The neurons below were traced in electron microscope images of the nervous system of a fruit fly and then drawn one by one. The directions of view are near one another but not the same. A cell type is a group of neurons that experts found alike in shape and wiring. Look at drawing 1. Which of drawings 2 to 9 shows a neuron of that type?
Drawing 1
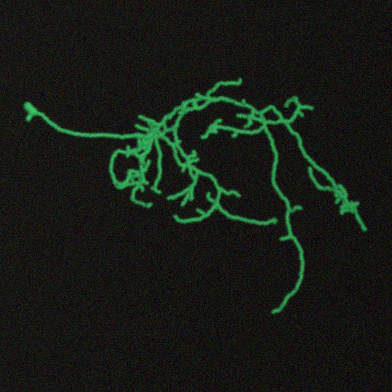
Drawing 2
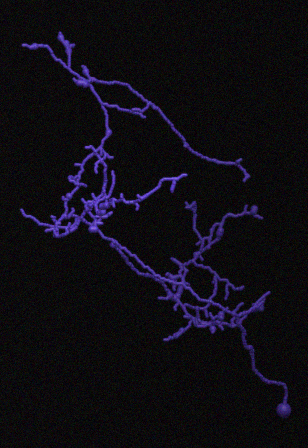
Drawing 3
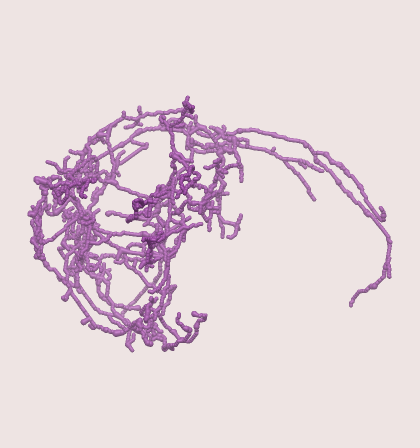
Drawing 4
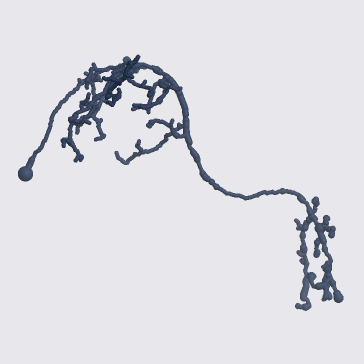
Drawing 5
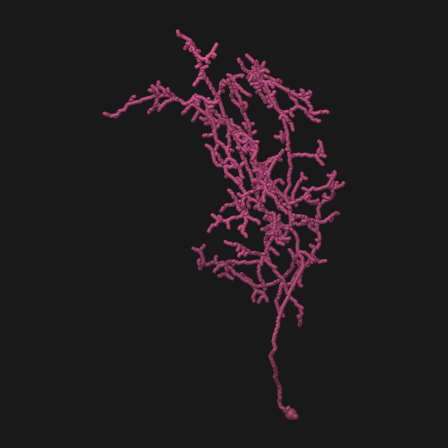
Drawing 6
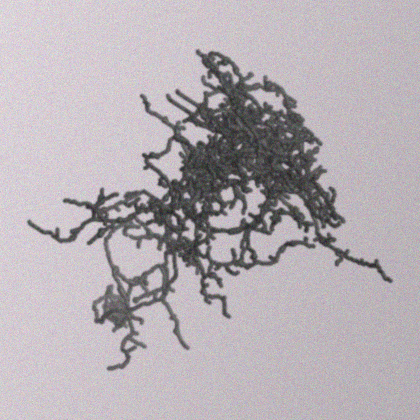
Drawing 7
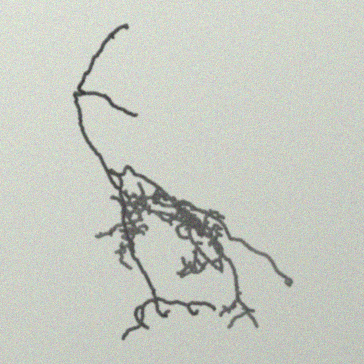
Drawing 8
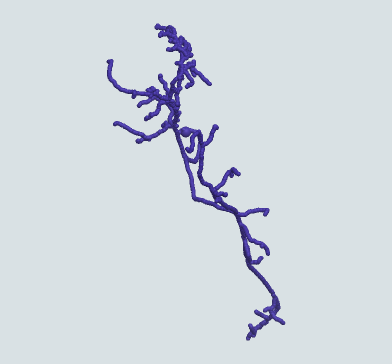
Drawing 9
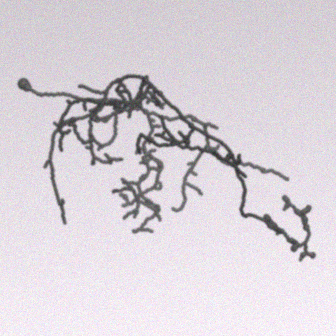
Drawing 9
